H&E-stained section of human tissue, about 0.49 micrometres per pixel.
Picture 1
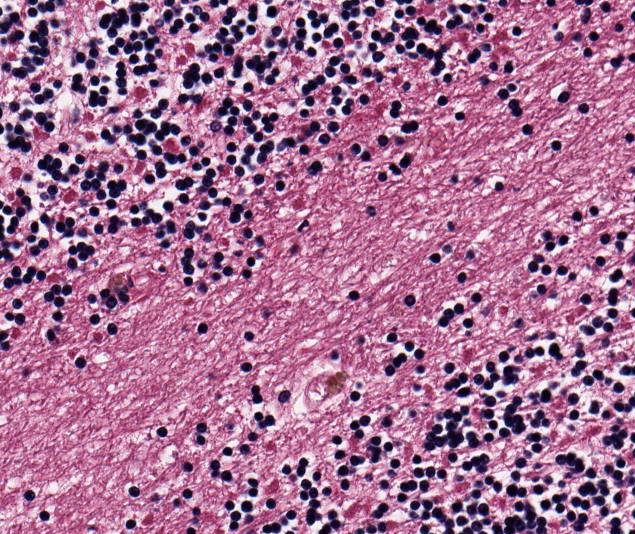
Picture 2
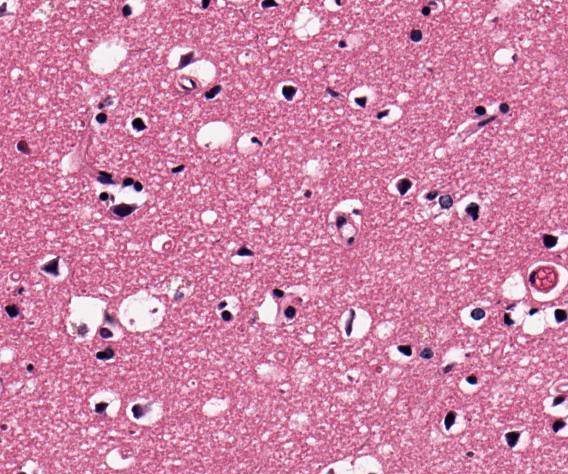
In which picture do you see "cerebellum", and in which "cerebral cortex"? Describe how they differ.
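Picture 1 is the cerebellum; picture 2 is the cerebral cortex. In picture 1, densely packed small, round, uniformly dark nuclei with scant visible cytoplasm fill the upper left and lower right. A paler pink fibrillary band separates them and runs diagonally from lower left to upper right. Picture 2 instead shows a uniform, finely granular pink background throughout, with cells scattered singly and not arranged into units.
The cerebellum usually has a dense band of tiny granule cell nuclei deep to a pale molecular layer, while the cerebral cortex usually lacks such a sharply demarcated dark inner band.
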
